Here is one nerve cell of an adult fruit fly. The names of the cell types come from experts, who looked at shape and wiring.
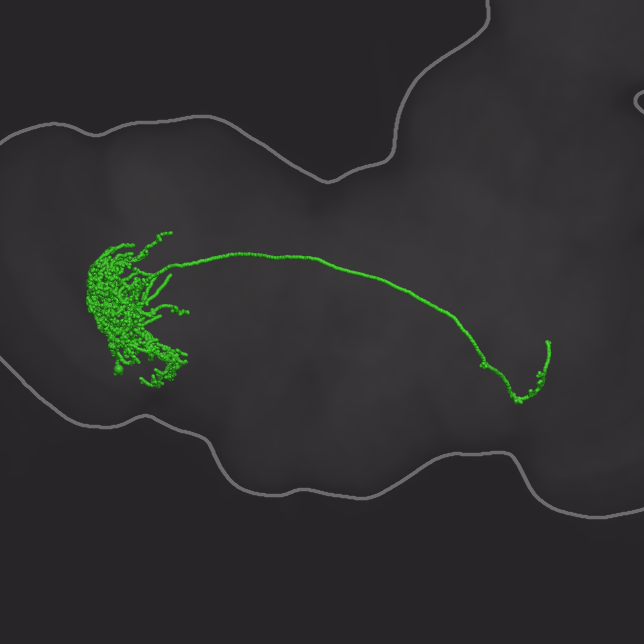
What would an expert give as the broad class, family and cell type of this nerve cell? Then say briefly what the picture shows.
This is a central-brain intrinsic neuron. Its family is hemilineage VLPl&p2_lateral. The cell type is CB1938. The cell body is on the left of the picture. As drawn here it is more than twice as wide as it is tall.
